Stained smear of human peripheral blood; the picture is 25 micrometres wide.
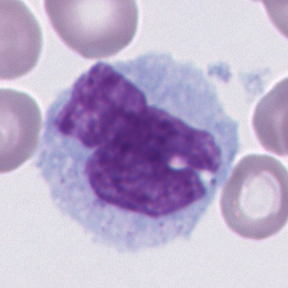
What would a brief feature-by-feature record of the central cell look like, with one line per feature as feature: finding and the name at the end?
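Outline: roughly round, edge finely ragged, I'd say.
Nucleus: irregular, folded over on itself, not split into separate lobes.
Nuclear fold: small white gap within it, toward the lower right.
Cytoplasm: pale grey-blue.
Name: monocyte.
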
